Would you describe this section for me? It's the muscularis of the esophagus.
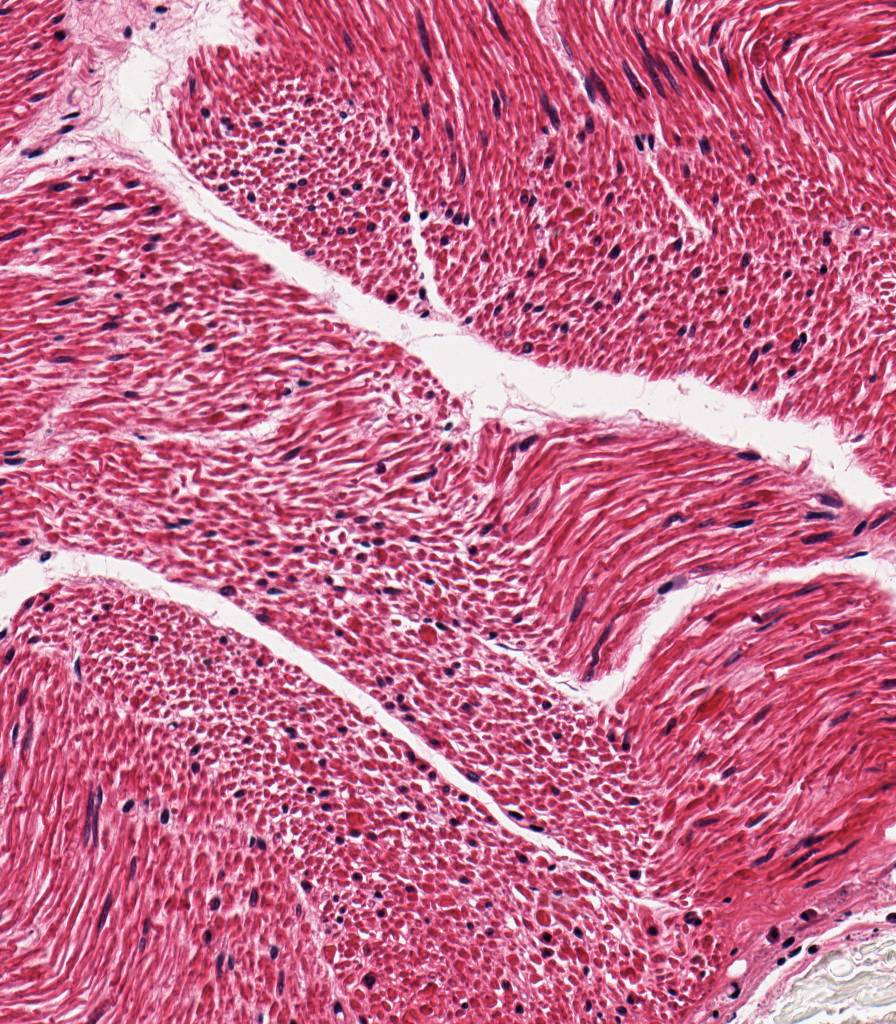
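Smooth muscle bundles make up the whole field, cut in different planes: some lengthwise, some across. Lengthwise bundles, upper right and middle right: spindle-shaped cells, elongated nuclei. Cross-cut bundles, upper centre and lower left: small rounded or polygonal profiles. Clefts between bundles: only scant, pale, loose connective tissue.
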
